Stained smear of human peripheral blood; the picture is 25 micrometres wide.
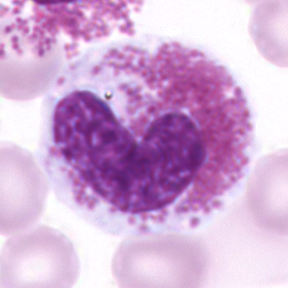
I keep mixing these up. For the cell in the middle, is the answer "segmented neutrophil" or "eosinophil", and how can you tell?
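Eosinophil, not segmented neutrophil. Deciding point: the nucleus has two lobes, meeting at their lower ends in a V.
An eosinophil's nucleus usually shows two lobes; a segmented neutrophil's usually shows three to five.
Chromatin dark purple, coarsely clumped. Granules most densely packed in the upper right of the cell.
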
